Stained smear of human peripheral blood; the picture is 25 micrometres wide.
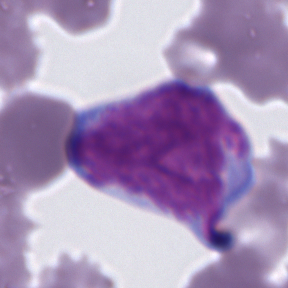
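Myeloblast, the nucleated cell at centre. Nucleus fills most of the cell; chromatin finely stranded, no coarse dark clumps. Cytoplasm widest along the lower right side. A short dark-staining tail projects from the lower right corner.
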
